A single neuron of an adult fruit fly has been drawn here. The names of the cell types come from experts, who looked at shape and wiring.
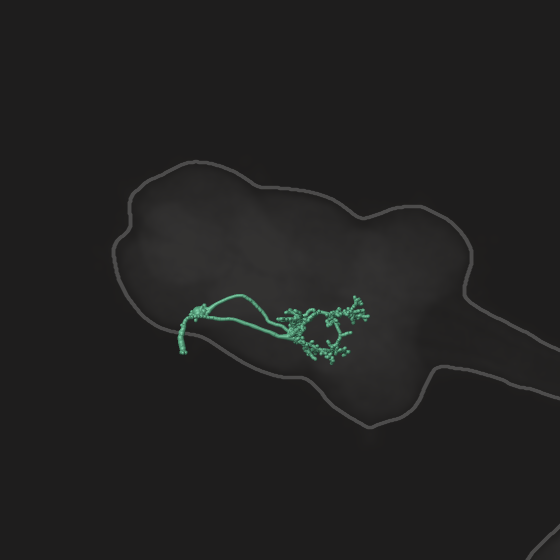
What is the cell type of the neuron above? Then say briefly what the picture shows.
It is of cell type iii3 MN. This is a motor neuron of the nerve cord. It is in the nerve cord and does not reach the brain. In this view it is more than twice as wide as it is tall.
